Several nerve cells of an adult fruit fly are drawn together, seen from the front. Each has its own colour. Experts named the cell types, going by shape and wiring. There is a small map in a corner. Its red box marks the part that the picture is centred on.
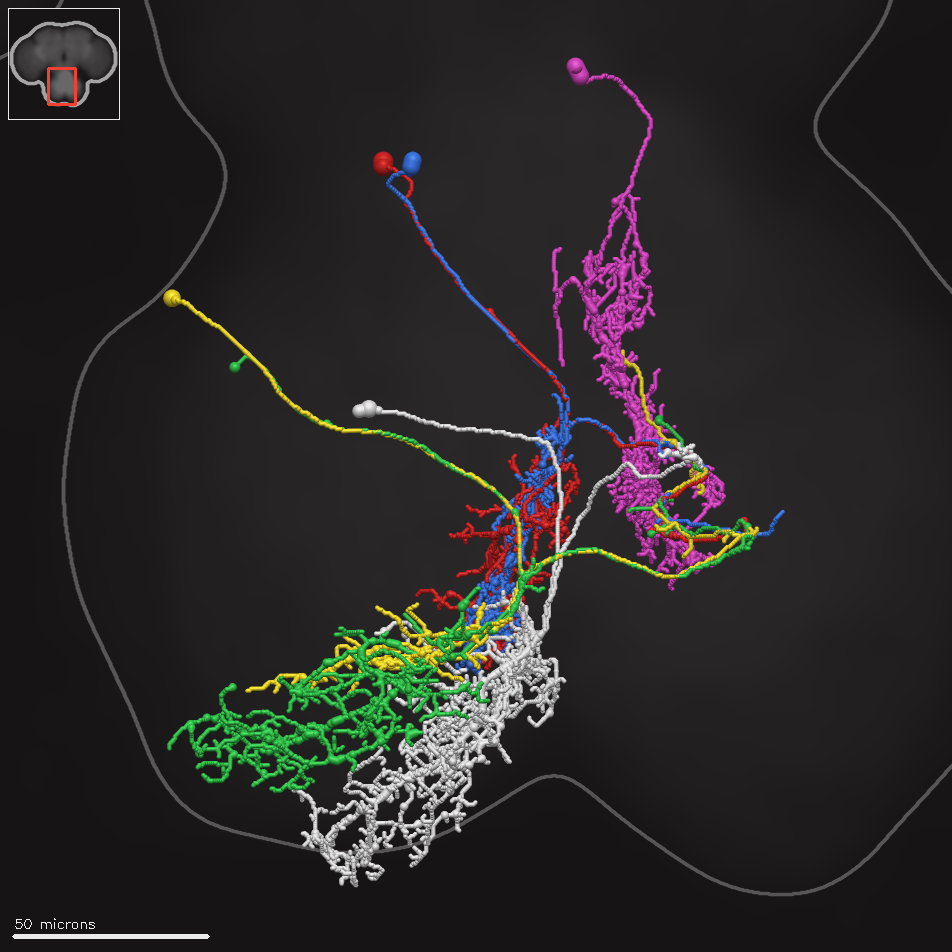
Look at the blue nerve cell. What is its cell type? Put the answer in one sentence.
The cell type is IN23B084.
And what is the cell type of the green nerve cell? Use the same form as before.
The cell type is IN23B040.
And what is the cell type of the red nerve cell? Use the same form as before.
The cell type is IN23B047.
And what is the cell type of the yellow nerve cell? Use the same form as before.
The cell type is IN23B088.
